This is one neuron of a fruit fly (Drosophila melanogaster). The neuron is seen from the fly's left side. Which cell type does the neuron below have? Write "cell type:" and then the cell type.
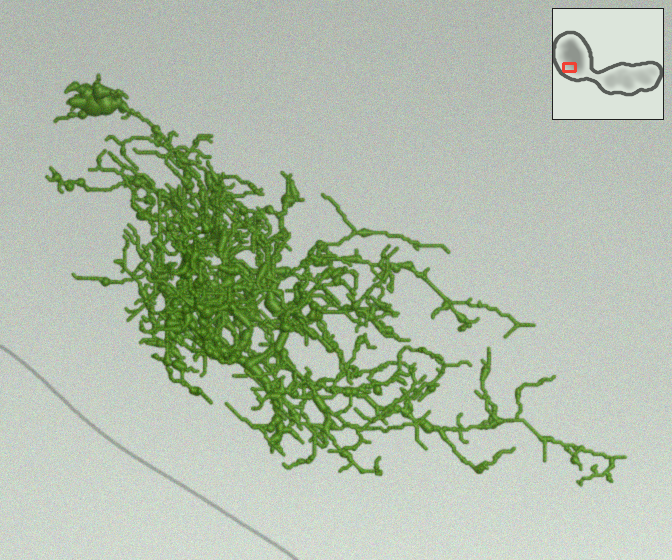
cell type: GNG062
